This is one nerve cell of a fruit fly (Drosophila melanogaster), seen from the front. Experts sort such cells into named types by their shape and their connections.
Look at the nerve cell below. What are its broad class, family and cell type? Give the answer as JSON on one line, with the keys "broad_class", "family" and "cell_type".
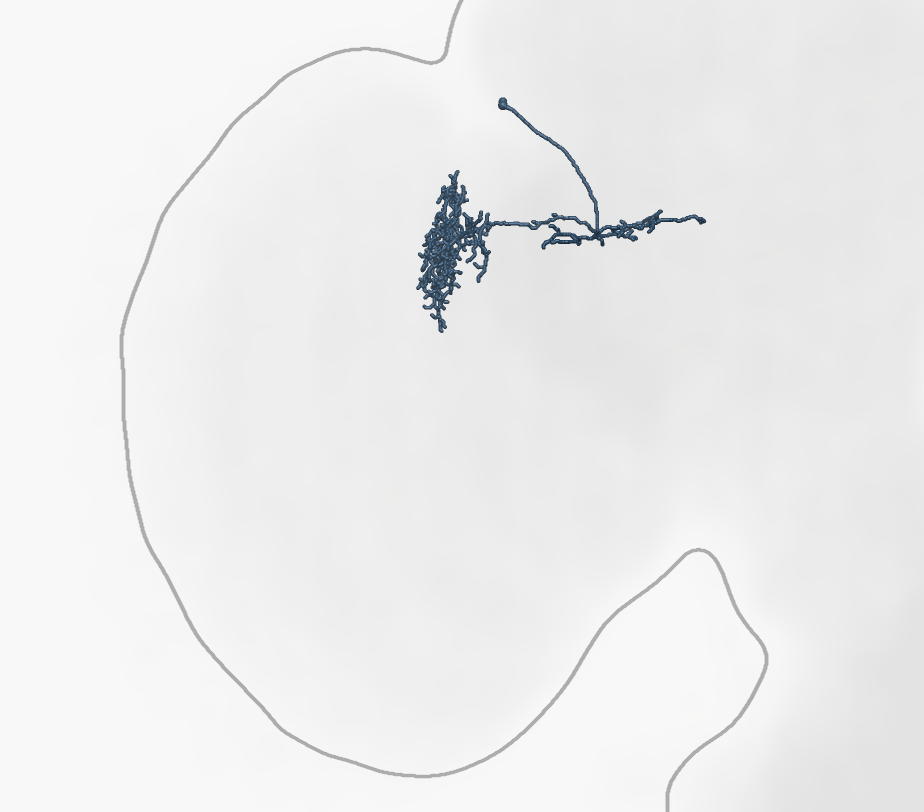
{"broad_class": "visual projection neuron", "family": "hemilineage VPNp3", "cell_type": "LC11"}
